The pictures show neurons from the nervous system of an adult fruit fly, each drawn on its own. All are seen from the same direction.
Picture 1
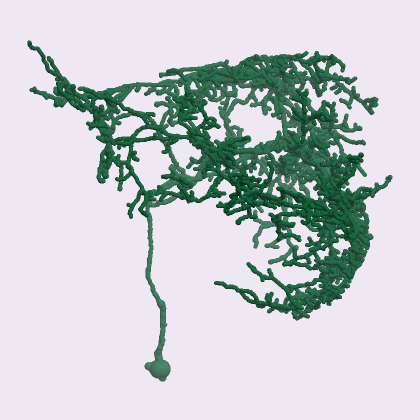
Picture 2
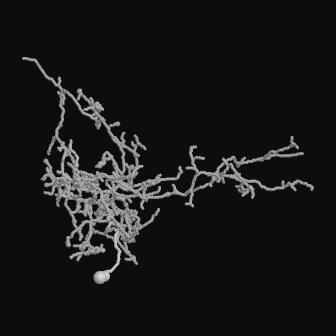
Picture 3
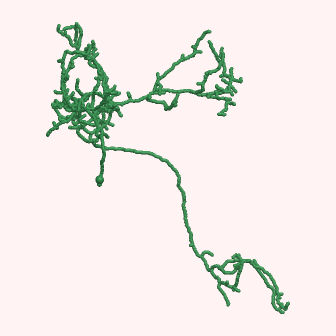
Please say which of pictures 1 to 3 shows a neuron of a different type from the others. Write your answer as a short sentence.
Picture 1 shows a neuron of another cell type.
